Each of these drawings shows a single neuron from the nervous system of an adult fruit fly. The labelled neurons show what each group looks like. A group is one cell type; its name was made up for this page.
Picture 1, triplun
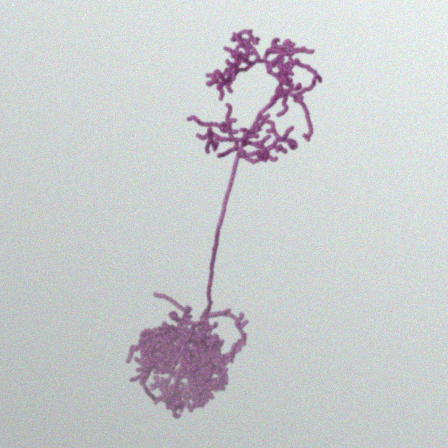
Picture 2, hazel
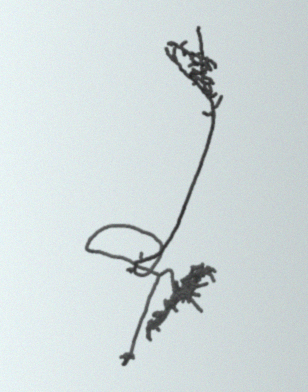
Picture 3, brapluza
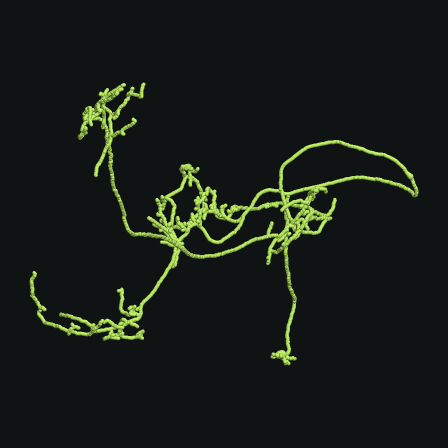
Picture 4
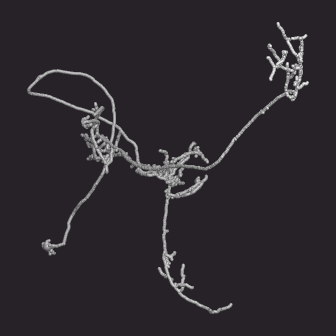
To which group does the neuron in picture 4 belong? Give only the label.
brapluza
